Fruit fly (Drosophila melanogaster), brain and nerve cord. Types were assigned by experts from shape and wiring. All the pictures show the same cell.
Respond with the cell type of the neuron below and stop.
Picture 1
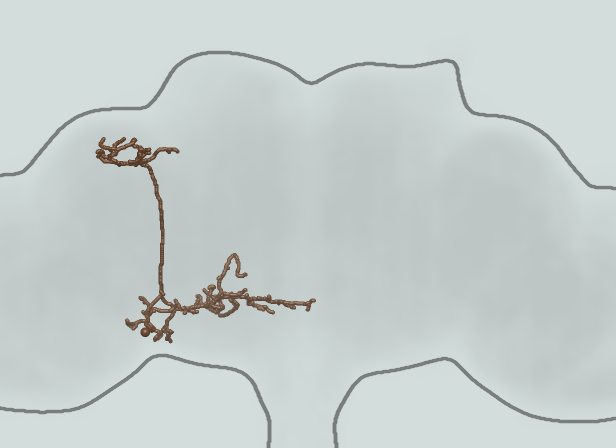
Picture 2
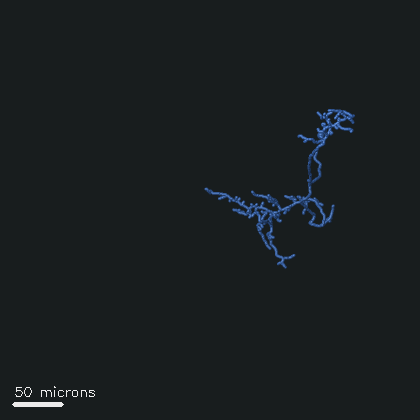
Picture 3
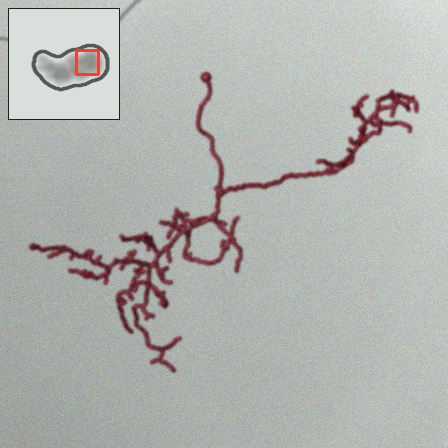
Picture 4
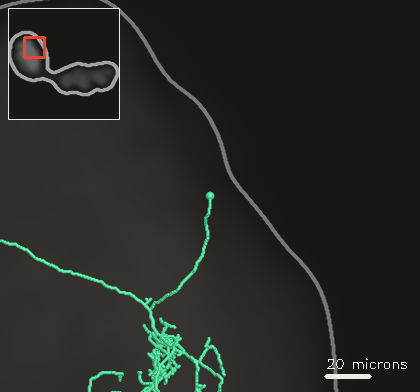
AOTU053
